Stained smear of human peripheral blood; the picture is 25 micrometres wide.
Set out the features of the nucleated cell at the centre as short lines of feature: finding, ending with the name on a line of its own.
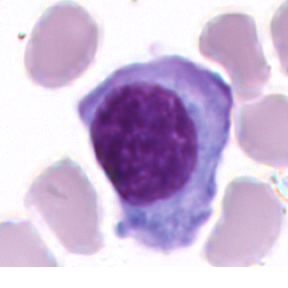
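Shape: irregular, a bit angular rather than smoothly round
Nucleus: sitting off-centre, toward the upper left
Cytoplasm: widest underneath the nucleus
Granules: none to be seen
Name: plasma cell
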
